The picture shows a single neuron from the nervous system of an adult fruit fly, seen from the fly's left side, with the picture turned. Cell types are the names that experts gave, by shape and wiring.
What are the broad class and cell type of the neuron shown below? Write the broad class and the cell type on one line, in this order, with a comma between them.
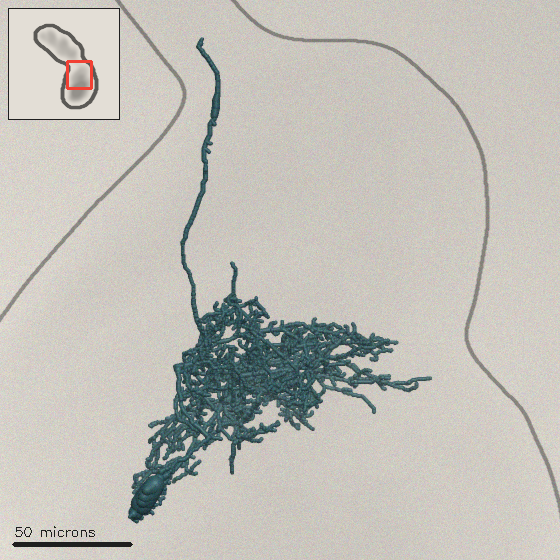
motor neuron of the brain, GNG641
